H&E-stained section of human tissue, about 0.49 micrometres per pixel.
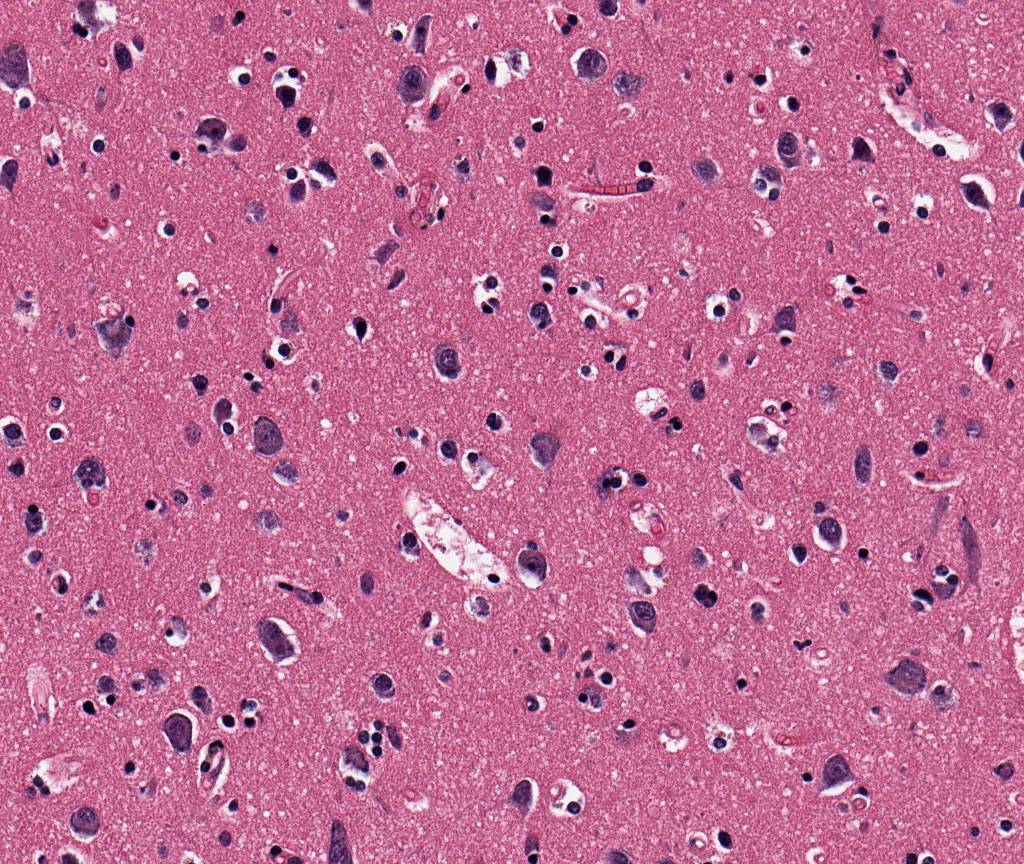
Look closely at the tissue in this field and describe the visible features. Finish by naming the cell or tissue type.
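I see cells lying singly, scattered over a fine, evenly pink fibrillary background, with no organised units and no layering. Some are larger neurons, with angular purple-grey cytoplasm and round nuclei, spread throughout. Small, round, darkly stained glial nuclei outnumber them, and many of these sit within clear halos. This is cerebral cortex.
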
